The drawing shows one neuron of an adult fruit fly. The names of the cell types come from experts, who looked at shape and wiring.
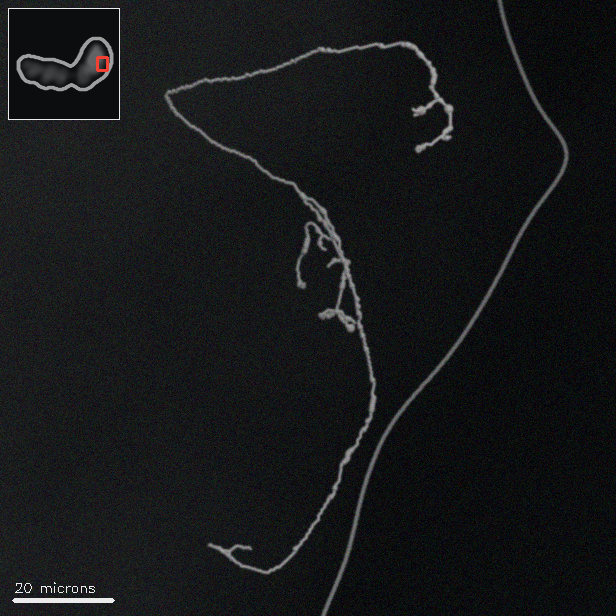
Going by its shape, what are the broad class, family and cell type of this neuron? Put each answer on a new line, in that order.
sensory neuron entering the brain
class olfactory
ORN_DA2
